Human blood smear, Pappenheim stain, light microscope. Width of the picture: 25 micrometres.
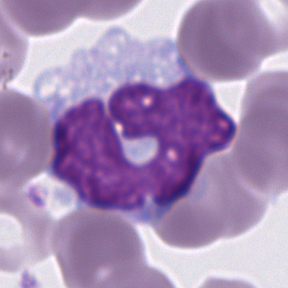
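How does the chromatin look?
Deep purple, with a fine, lacy pattern.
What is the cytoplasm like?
Pale grey-blue, and frothy and bubbly above the nucleus.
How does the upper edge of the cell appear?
Irregular and ruffled.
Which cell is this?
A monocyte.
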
